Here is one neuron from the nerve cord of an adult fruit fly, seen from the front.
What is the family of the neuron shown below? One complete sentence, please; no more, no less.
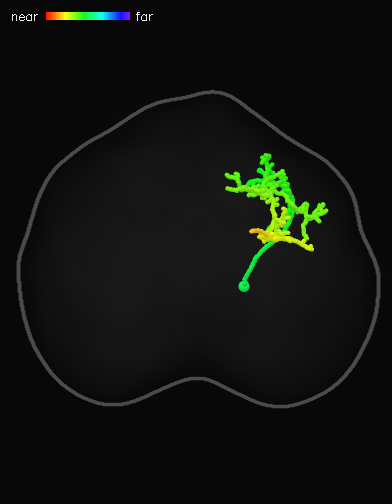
In family terms, the neuron is hemilineage 03B.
